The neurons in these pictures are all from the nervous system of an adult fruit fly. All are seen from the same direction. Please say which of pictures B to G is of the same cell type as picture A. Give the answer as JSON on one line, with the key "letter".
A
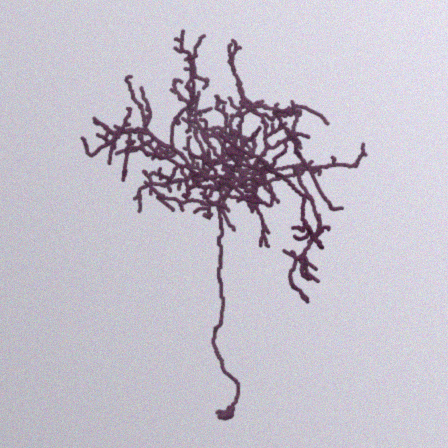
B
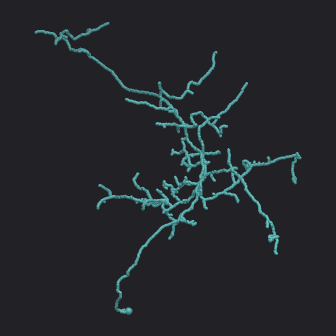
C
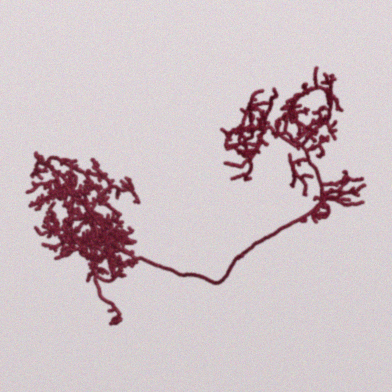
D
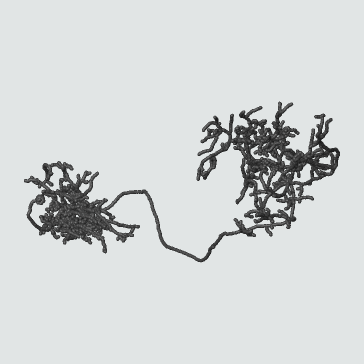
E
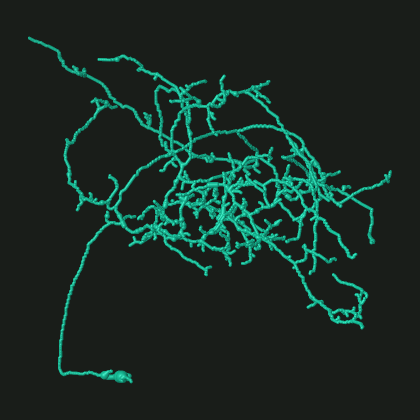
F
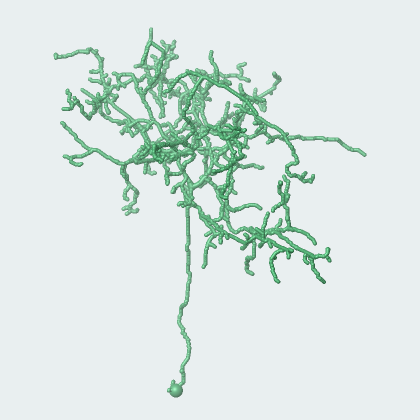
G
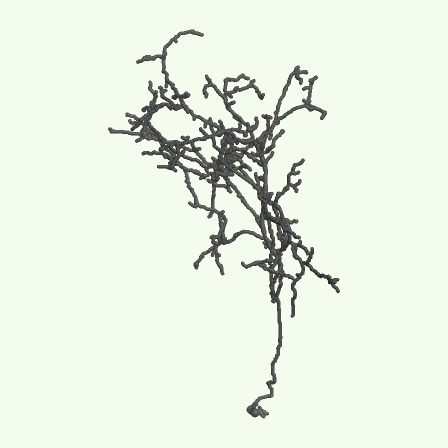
{"letter": "F"}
